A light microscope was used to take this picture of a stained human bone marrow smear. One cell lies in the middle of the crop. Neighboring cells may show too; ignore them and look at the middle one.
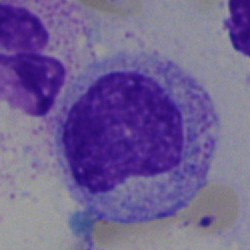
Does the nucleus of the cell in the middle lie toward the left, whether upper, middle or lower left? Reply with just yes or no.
Yes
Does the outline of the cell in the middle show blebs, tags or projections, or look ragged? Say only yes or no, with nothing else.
No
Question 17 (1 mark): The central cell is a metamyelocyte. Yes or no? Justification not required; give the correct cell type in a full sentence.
Yes, the cell in the middle of this smear crop is a metamyelocyte.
